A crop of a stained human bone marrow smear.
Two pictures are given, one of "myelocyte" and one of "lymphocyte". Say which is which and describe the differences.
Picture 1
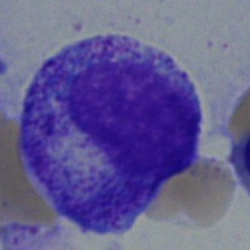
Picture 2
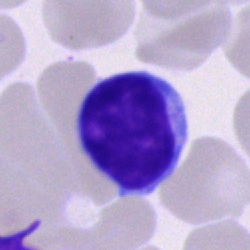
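A myelocyte is shown in picture 1 and a lymphocyte in picture 2. Both cells have a smooth edge; the outline is roughly round in the myelocyte and round in the lymphocyte. The myelocyte's chromatin stains deep purple and looks fairly dense, with only faint lighter mottling, while the lymphocyte's is dense and dark purple with a few paler patches.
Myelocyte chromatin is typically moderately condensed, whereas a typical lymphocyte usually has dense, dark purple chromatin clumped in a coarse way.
In the myelocyte, the cytoplasm is abundant, forming a wide band along the left and lower parts of the cell, with numerous purple granules and a pale, less granular patch beside the nucleus on its lower-left side. In the lymphocyte, a narrow crescent of cytoplasm shows mainly on the right side of the nucleus, with neither granules nor vacuoles.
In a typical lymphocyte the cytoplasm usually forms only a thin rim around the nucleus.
Pale red cells press against the lower-right edge of the myelocyte, and red cells lie close against the lymphocyte on several sides.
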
